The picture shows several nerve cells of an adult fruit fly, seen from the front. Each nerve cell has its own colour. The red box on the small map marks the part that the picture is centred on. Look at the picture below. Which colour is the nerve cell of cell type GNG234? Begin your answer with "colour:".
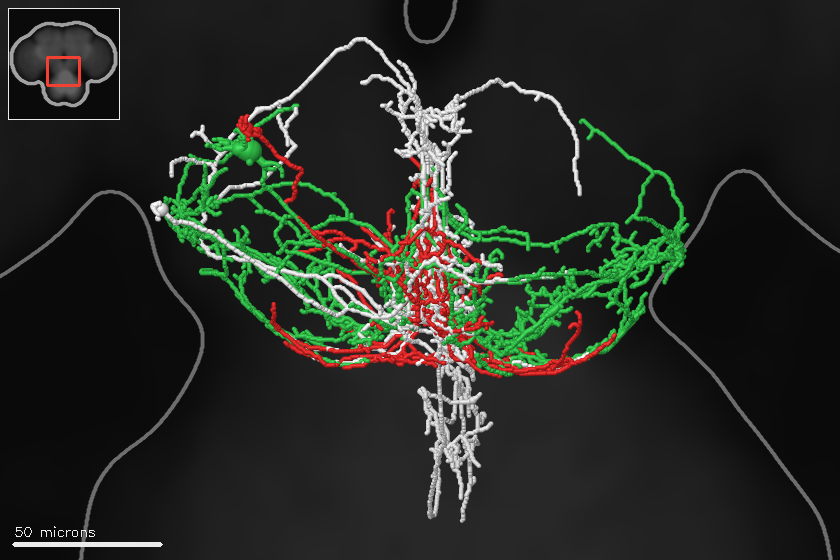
colour: red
